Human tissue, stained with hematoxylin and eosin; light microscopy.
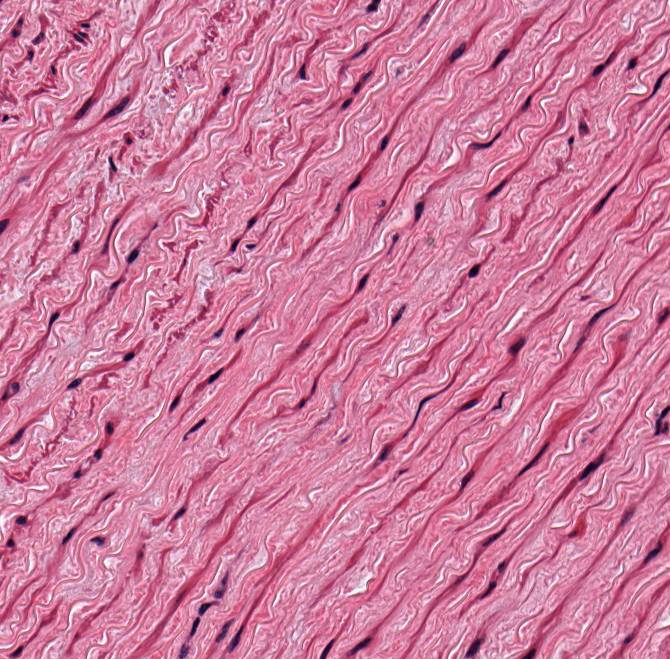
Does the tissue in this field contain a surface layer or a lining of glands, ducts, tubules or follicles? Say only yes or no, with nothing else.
No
